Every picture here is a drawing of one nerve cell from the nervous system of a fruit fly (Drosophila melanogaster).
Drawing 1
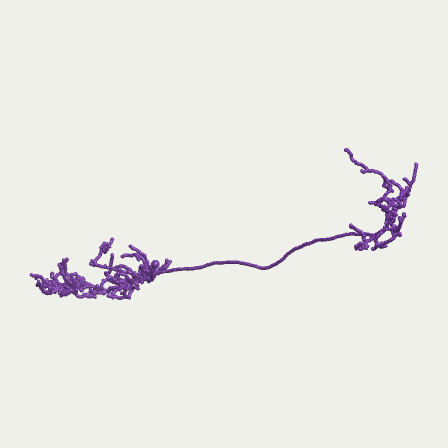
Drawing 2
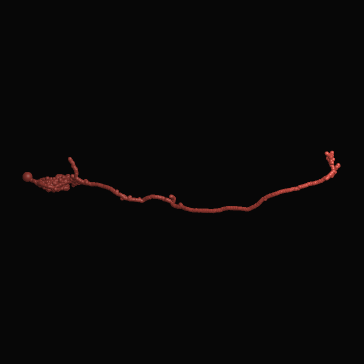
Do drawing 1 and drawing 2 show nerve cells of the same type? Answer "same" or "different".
different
